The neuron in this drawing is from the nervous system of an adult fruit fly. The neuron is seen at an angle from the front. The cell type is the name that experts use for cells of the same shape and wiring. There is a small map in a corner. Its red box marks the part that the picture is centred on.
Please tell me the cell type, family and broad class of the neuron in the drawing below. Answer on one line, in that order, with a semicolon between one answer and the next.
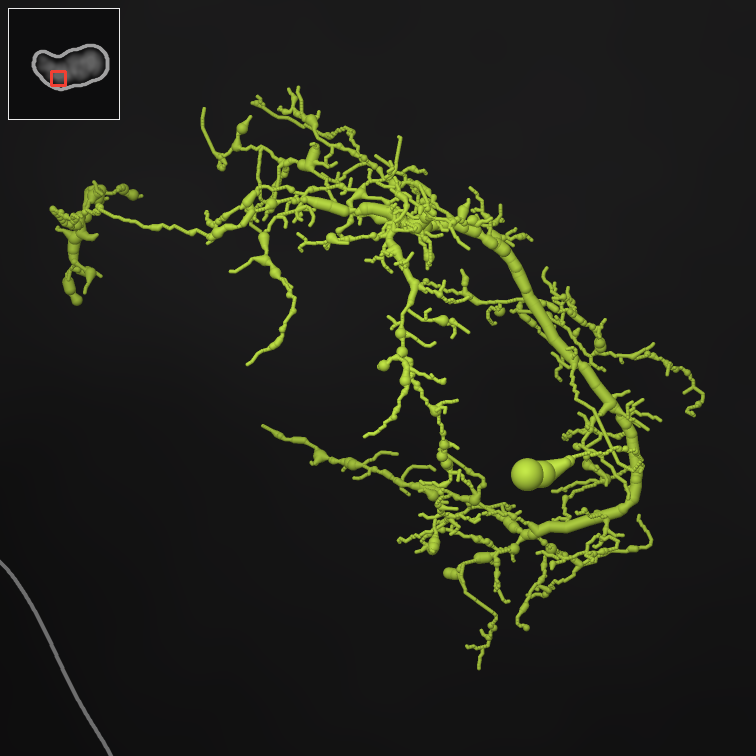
IN08A019; hemilineage 08A; nerve-cord intrinsic neuron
